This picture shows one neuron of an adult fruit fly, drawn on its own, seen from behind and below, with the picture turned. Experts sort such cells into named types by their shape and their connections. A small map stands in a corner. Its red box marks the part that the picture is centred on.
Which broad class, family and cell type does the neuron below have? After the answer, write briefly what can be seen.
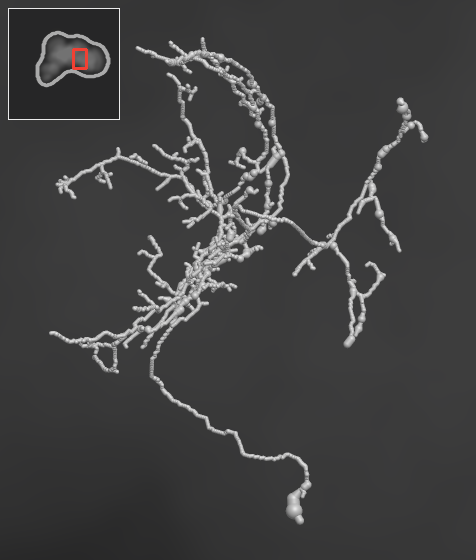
Its broad class is central-brain intrinsic neuron. The family is hemilineage SMPad3. The cell type is CB1062. The cell body can be seen at the bottom of the picture. The picture shows dozens of branch ends.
